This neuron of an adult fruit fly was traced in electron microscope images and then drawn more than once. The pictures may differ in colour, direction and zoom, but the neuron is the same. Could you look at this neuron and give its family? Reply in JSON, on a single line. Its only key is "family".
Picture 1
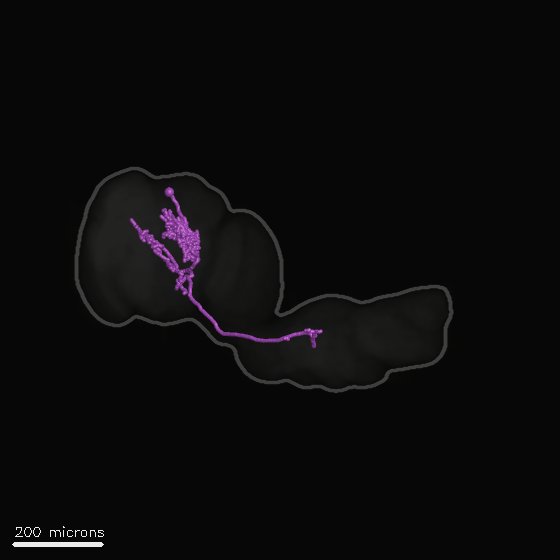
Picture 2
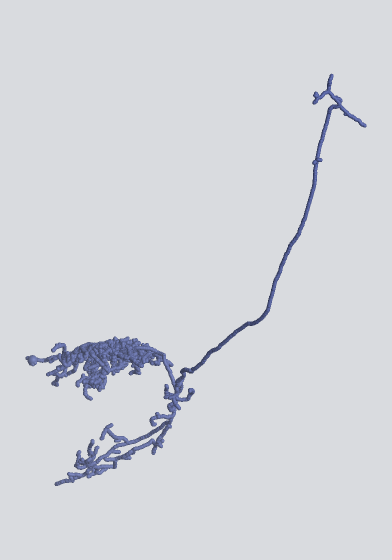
{"family": "DNpe"}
